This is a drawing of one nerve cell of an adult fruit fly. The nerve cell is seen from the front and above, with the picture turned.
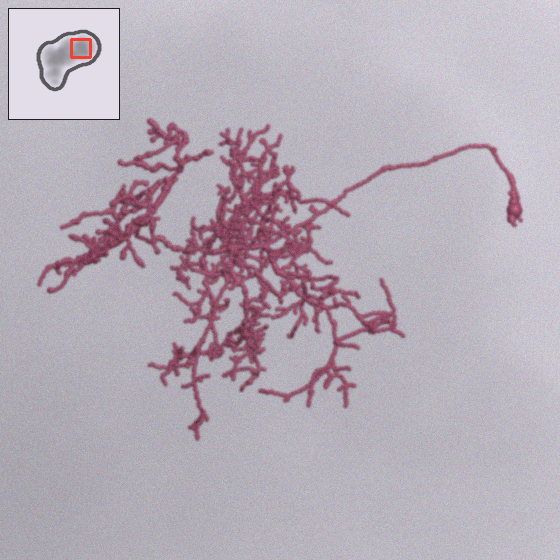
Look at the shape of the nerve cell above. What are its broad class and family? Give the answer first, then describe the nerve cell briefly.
Its broad class is central-brain intrinsic neuron. Its family is hemilineage VLPl2_medial. The cell body can be seen on the right of the picture. More than a hundred branch ends can be seen.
